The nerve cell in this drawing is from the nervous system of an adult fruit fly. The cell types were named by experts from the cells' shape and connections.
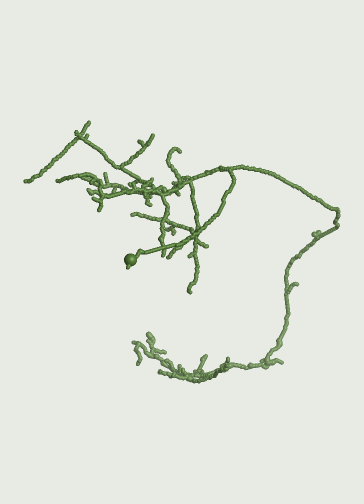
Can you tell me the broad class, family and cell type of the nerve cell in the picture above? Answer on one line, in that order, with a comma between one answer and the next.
central-brain intrinsic neuron, hemilineage DL1_dorsal, LHPV5b2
